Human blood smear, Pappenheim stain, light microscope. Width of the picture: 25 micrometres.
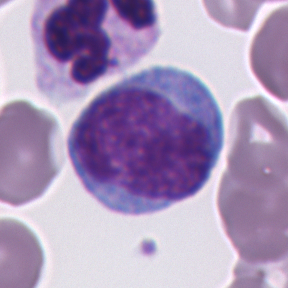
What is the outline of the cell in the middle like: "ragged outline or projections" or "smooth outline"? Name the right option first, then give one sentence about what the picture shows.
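Smooth outline. The cell outline is round and smooth.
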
